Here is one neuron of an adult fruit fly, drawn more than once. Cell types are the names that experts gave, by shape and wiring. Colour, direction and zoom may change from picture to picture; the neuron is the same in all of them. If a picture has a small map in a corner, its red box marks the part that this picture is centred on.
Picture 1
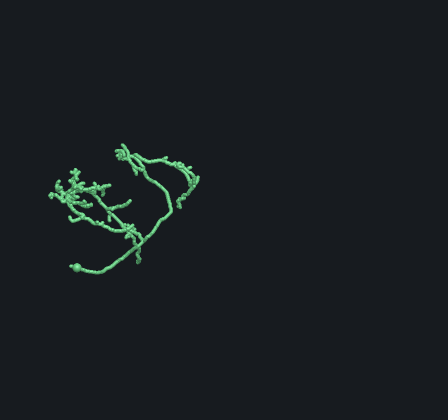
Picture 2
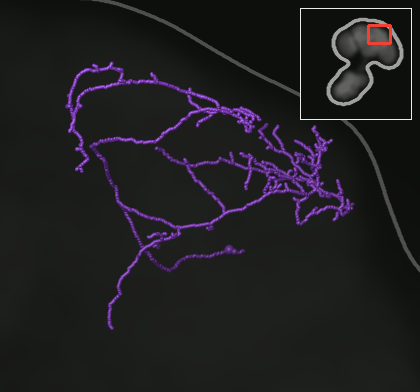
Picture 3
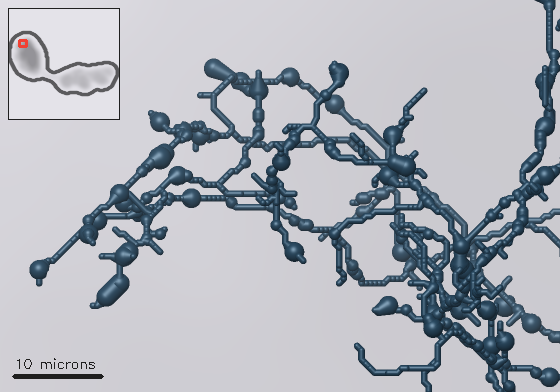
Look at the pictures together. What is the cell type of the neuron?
SLP356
